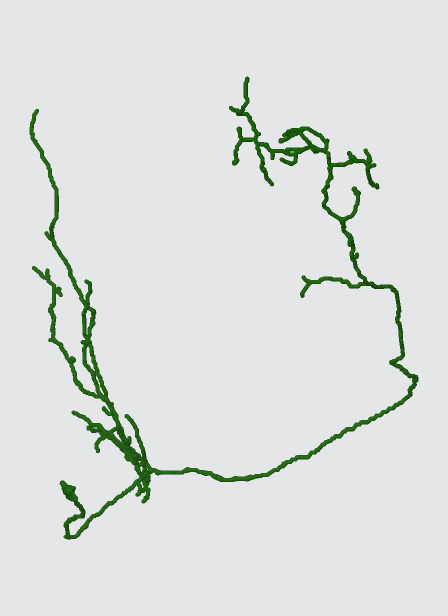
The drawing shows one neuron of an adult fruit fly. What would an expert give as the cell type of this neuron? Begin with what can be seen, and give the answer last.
The cell body can be seen at the lower left of the picture. The picture shows dozens of branch ends. This is a central-brain intrinsic neuron. It is of cell type GNG339.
